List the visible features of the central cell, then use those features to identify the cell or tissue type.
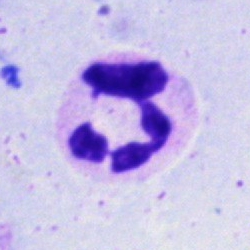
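Round, smooth outline. Chromatin dense, dark purple, clumped. No nucleoli visible; no vacuoles in the cytoplasm. The central cell is a segmented neutrophil.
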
